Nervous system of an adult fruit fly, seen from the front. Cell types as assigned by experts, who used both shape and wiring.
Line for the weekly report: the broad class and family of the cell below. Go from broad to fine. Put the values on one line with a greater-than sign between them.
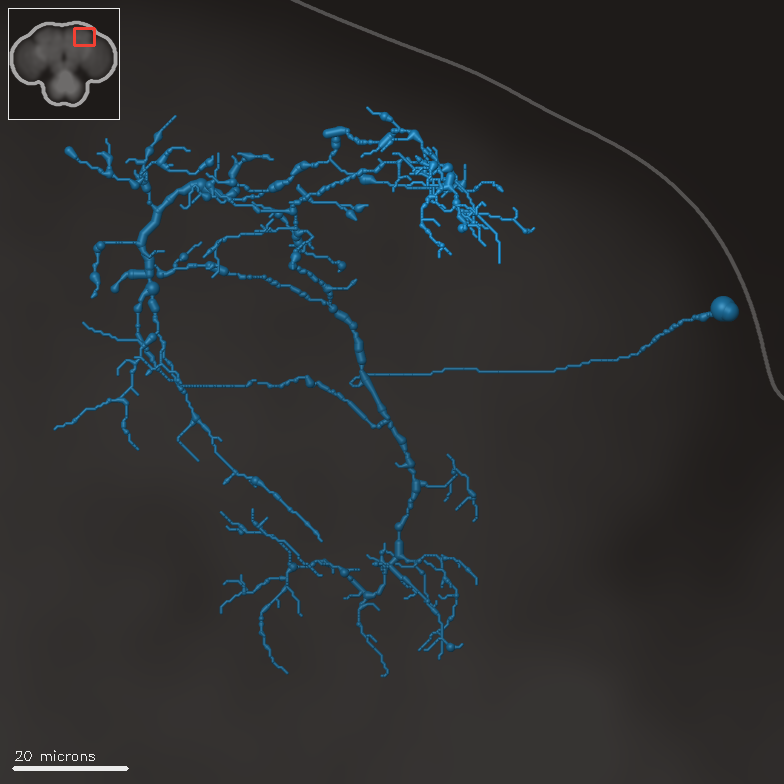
central-brain intrinsic neuron > hemilineage SLPpl2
